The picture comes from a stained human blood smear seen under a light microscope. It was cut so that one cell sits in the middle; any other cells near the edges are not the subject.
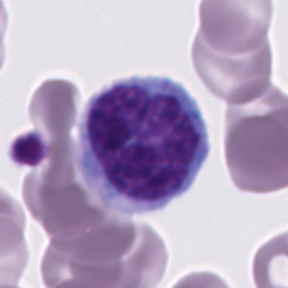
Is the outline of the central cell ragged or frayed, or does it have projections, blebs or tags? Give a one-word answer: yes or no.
No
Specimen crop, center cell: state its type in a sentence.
The central cell, amid any neighbouring cells, is a monocyte.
